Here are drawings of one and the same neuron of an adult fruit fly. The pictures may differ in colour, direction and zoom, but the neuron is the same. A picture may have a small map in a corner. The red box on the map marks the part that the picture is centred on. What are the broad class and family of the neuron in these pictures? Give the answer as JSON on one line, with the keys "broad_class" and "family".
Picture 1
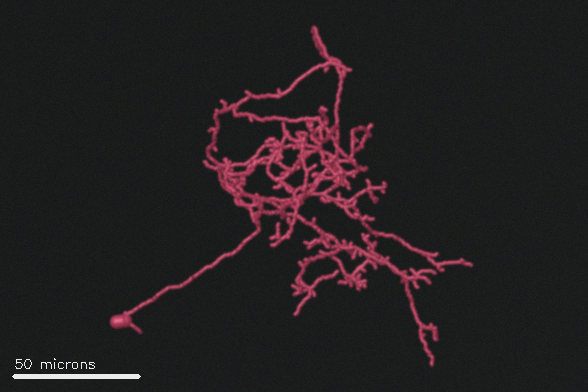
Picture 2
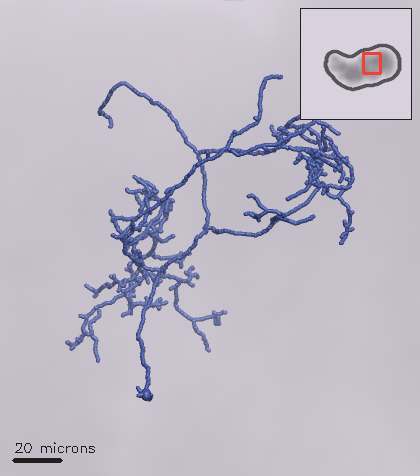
{"broad_class": "central-brain intrinsic neuron", "family": "hemilineage CREl1"}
